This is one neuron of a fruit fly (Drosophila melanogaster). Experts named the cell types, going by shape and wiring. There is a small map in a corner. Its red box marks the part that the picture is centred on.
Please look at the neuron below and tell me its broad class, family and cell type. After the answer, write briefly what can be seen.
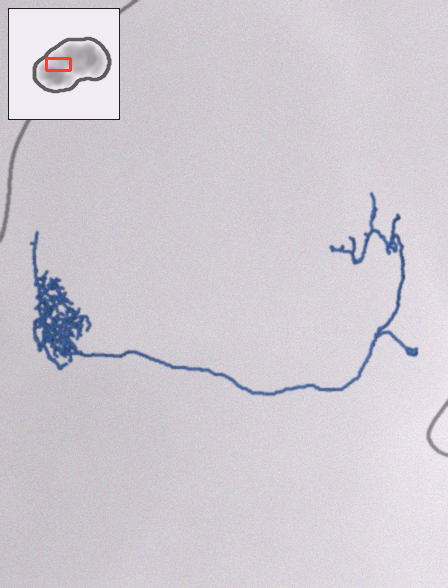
Its broad class is optic-lobe intrinsic neuron. The family is MeLo. It is of cell type MeLo7. The cell body can be seen on the right of the picture. As drawn here it is wider than it is tall.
